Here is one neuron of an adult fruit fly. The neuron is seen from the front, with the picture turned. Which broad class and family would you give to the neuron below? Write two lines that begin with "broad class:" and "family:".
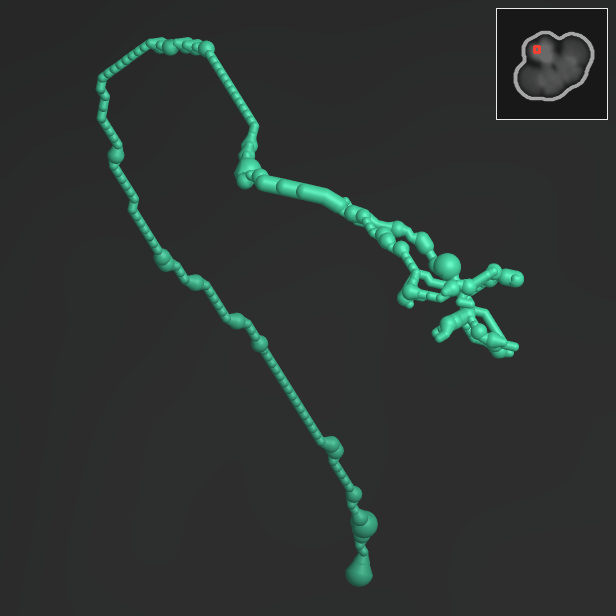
broad class: sensory neuron entering the nerve cord
family: class mechanosensory tactile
